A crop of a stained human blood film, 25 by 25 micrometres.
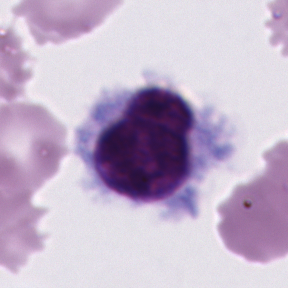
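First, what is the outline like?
Irregular and ragged rather than smooth, with fine hair-like projections of cytoplasm reaching out from the edge on several sides.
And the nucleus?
Roundish, about 10 by 8 micrometres, with a notch at its upper edge that sets off a smaller upper-right lobe; the chromatin is dark purple and densely packed.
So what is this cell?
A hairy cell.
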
